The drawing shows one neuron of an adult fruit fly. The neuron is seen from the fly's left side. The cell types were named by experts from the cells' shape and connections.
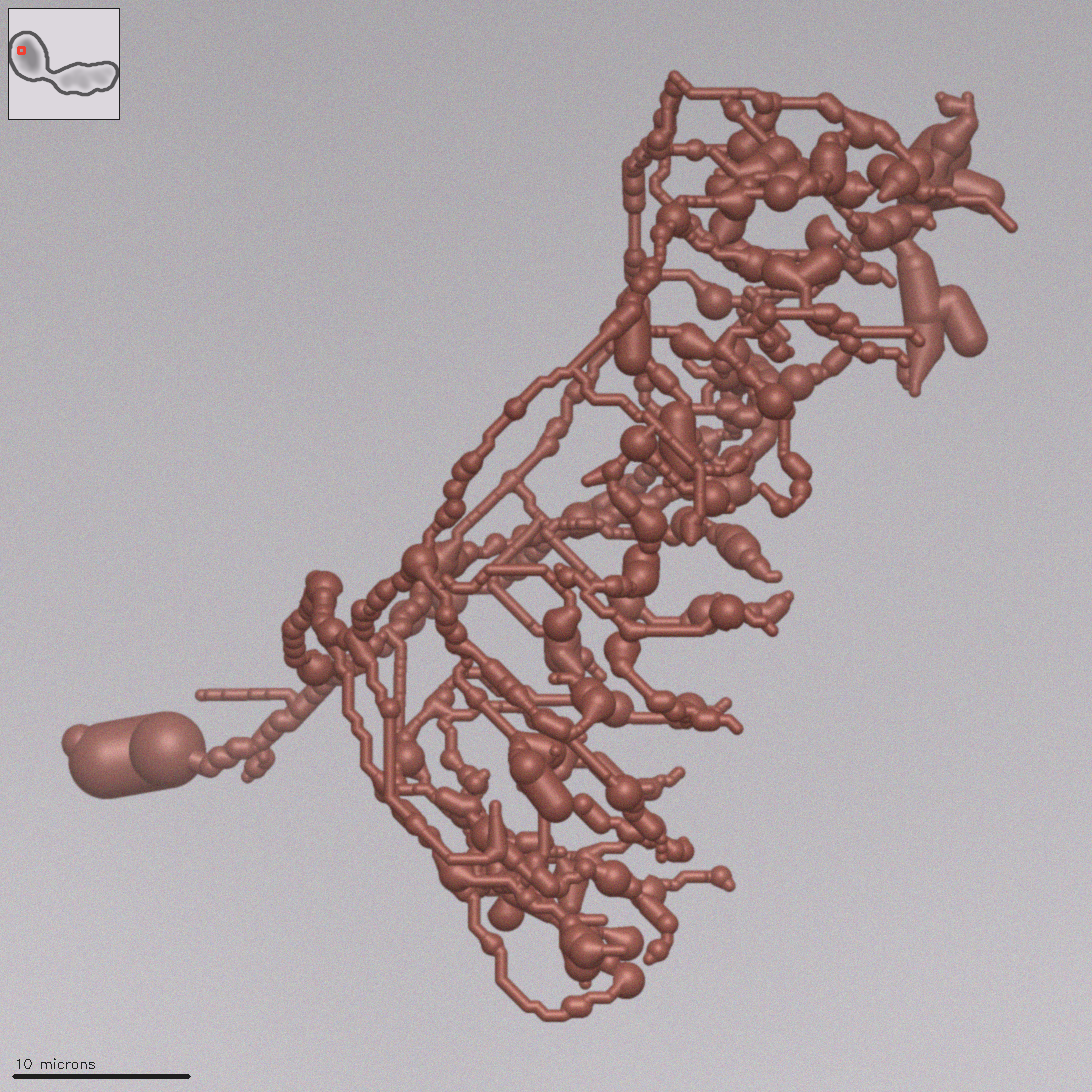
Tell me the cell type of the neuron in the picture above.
ER2_c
